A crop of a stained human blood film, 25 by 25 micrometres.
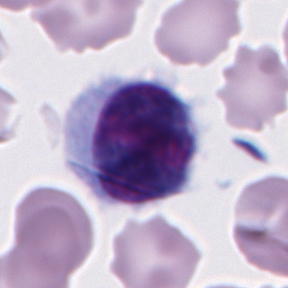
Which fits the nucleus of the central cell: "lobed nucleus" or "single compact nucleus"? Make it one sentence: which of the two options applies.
This cell's nucleus is a single compact mass, round, oval or kidney-shaped.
